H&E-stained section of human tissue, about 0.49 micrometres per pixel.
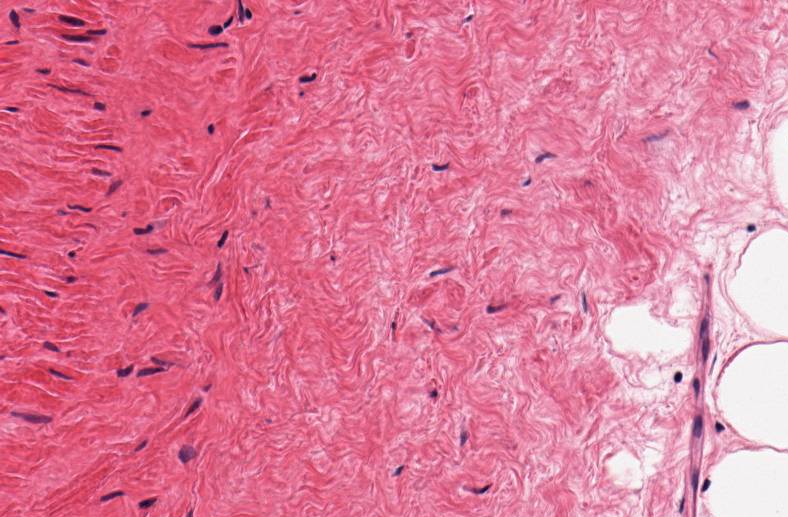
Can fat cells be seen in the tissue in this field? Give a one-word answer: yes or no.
Yes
